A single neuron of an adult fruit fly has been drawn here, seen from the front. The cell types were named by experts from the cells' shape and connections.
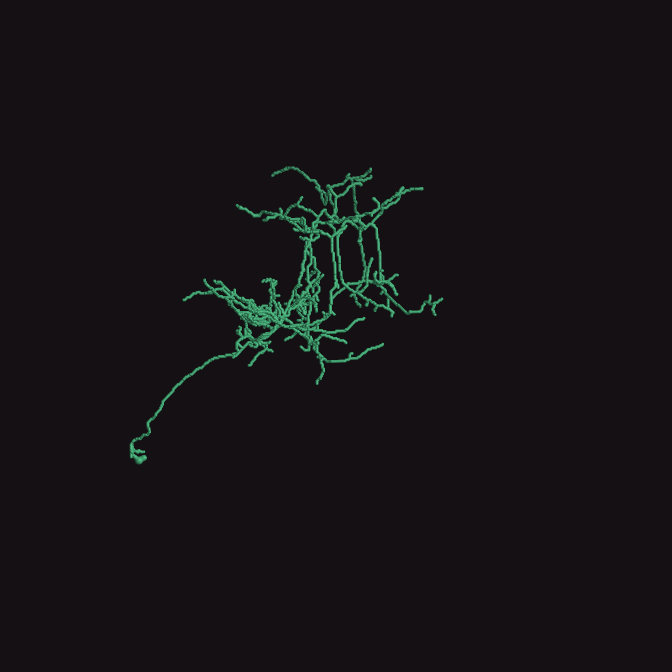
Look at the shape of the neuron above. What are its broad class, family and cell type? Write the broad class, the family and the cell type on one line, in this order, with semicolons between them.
nerve-cord intrinsic neuron; hemilineage 12A; IN12A053_b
